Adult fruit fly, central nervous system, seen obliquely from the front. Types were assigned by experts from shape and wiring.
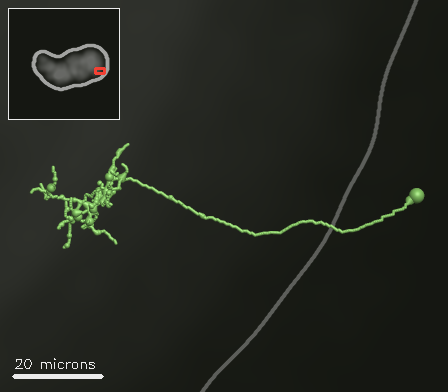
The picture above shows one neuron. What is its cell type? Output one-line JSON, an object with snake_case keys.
{"cell_type": "Cm1"}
